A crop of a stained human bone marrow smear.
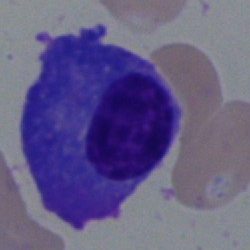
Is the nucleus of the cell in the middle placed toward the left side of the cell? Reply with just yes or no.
No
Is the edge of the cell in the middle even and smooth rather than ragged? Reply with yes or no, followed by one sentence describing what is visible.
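No. The cell outline is irregular, with small knob-like projections along its top edge.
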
